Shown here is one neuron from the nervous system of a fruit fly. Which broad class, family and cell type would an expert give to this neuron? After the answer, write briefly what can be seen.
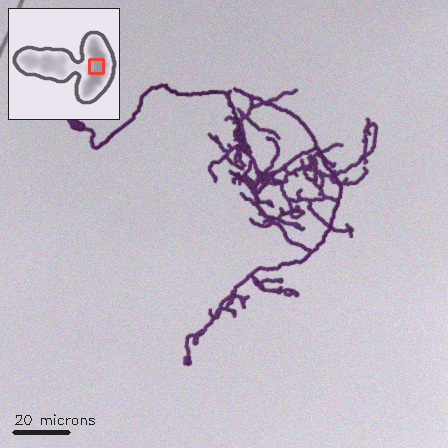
This is a central-brain intrinsic neuron. Its family is hemilineage DM3_dorso_medial. The cell type is SMP518. It is in the brain and does not reach the nerve cord. From left to right in the picture it spans about 110 microns. Dozens of branch ends can be seen.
